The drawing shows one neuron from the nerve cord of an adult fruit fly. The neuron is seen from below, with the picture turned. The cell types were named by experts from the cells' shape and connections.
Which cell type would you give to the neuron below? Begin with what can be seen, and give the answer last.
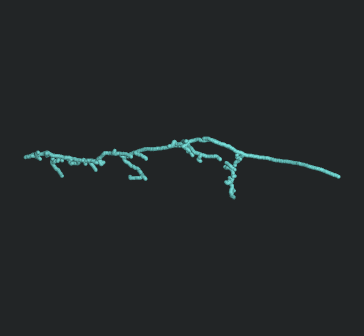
No cell body is drawn. In this view it is more than twice as wide as it is tall. Its broad class is descending neuron. It is of cell type DNg26.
